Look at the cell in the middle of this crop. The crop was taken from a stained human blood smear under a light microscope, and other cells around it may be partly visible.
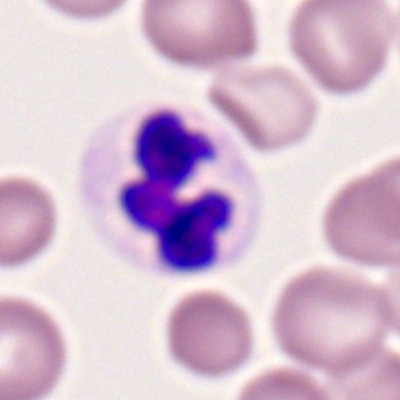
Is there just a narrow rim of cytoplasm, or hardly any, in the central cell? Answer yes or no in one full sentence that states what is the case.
No, its cytoplasm is plentiful, not scant.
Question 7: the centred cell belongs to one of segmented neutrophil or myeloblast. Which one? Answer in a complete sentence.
Classified as a segmented neutrophil is the cell in the middle of this crop.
